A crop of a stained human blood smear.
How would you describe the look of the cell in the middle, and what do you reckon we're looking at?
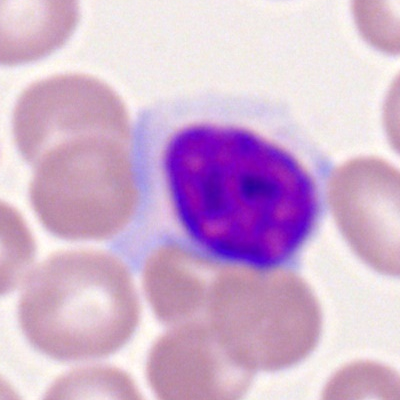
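Irregular, angular outline, not smoothly round. Cytoplasm pale blue, its rim widest left of the nucleus. Chromatin dense, dark purple, with small paler patches. Identification: lymphocyte.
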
